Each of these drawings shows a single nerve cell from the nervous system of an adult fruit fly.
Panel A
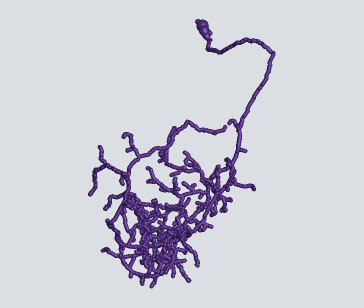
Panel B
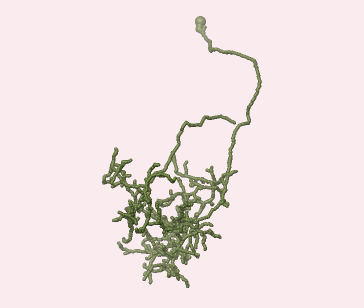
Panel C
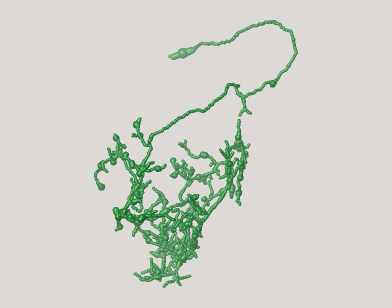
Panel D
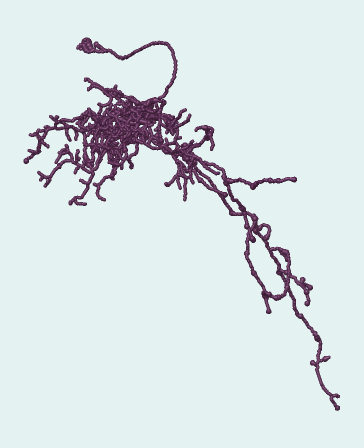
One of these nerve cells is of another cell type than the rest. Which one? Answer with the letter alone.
D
